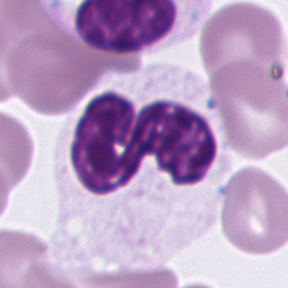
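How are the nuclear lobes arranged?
Two lobes lie side by side, one left and one right.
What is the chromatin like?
Dark purple and coarsely clumped.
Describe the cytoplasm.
Abundant and very pale lilac, holding fine, faint lilac granules.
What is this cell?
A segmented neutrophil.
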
